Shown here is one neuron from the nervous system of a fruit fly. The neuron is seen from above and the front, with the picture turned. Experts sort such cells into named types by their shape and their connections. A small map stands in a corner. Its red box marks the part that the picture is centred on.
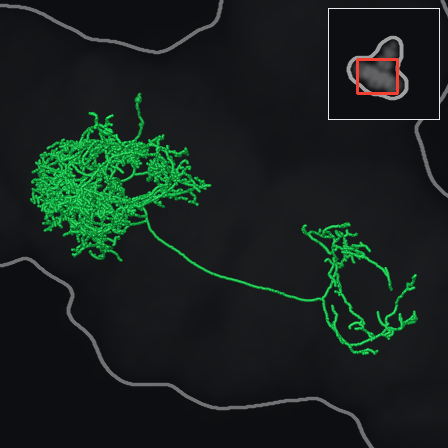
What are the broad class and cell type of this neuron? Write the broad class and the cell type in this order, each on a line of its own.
central-brain intrinsic neuron
AVLP572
